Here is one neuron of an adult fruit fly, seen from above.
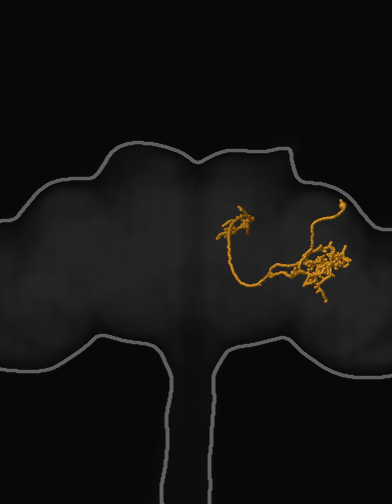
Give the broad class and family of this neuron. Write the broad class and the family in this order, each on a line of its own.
central-brain intrinsic neuron
hemilineage VLPd1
